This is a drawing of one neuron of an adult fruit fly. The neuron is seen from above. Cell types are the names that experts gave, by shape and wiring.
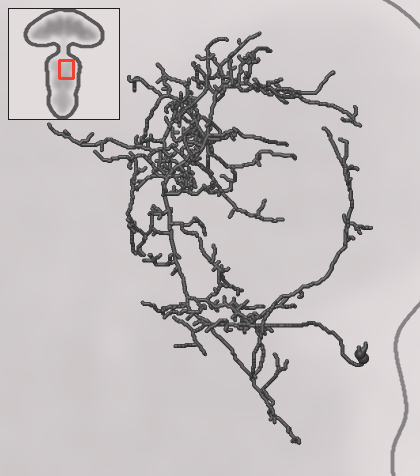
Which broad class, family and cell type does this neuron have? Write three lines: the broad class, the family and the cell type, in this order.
nerve-cord intrinsic neuron
hemilineage 11A
IN11A007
